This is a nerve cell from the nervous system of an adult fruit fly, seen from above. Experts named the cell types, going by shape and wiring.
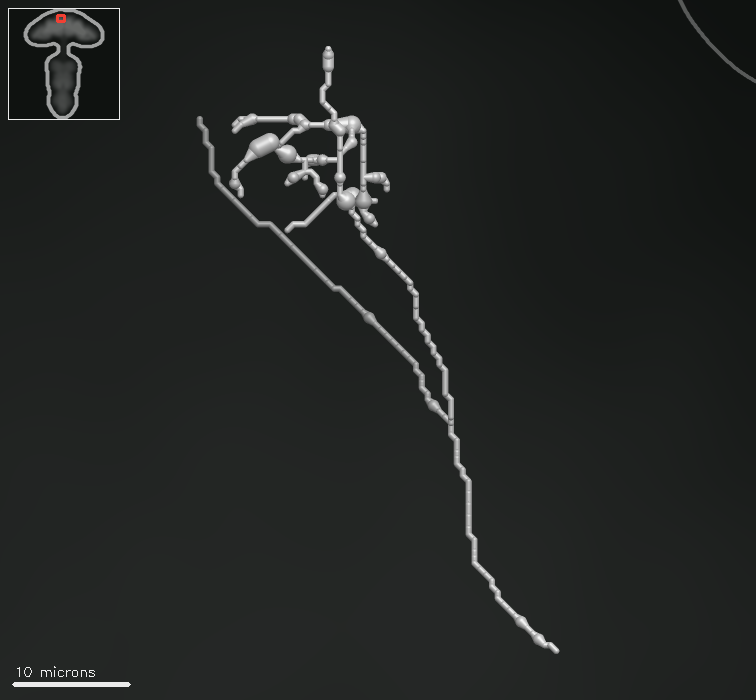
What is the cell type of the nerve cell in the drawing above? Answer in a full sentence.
The cell type is ORN_VM5d.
